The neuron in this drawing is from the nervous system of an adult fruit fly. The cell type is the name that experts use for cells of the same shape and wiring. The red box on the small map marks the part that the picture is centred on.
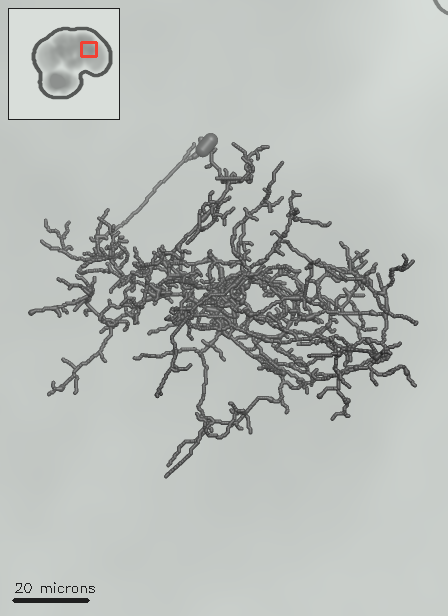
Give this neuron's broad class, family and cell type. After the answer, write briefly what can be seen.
This is a central-brain intrinsic neuron. Its family is hemilineage VLPp&l1_anterior. Its cell type is PVLP096. Its cell body lies at the top of the picture. By the scale bar it is about 110 microns wide in this view. More than a hundred branch ends can be seen.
